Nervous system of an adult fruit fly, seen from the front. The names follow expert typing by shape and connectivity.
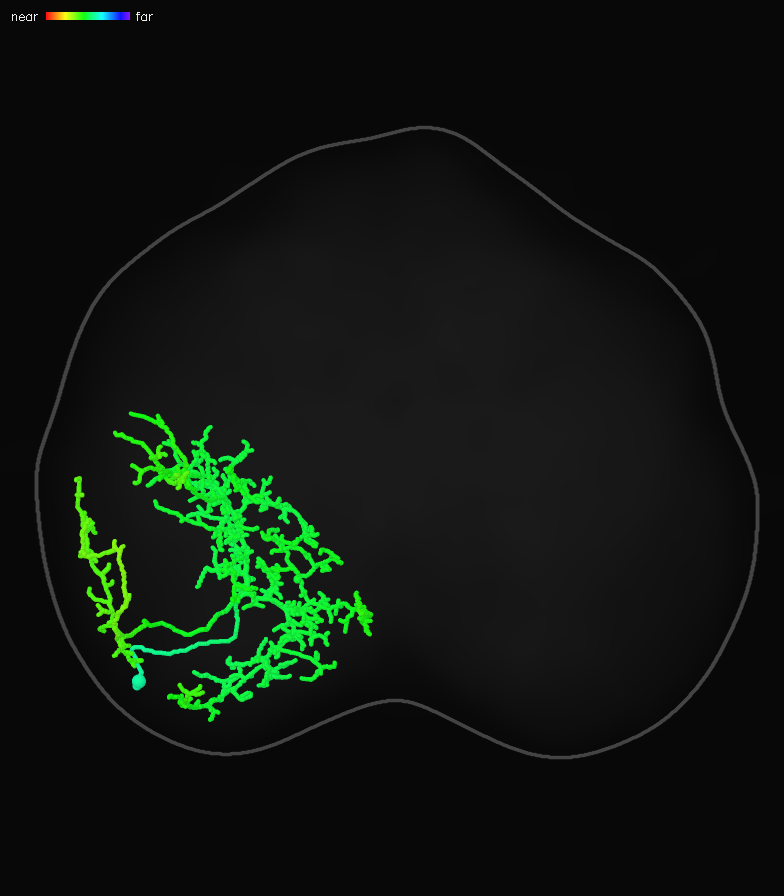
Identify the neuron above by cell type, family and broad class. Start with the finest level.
IN20A.22A008; hemilineage 20A.22A; nerve-cord intrinsic neuron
